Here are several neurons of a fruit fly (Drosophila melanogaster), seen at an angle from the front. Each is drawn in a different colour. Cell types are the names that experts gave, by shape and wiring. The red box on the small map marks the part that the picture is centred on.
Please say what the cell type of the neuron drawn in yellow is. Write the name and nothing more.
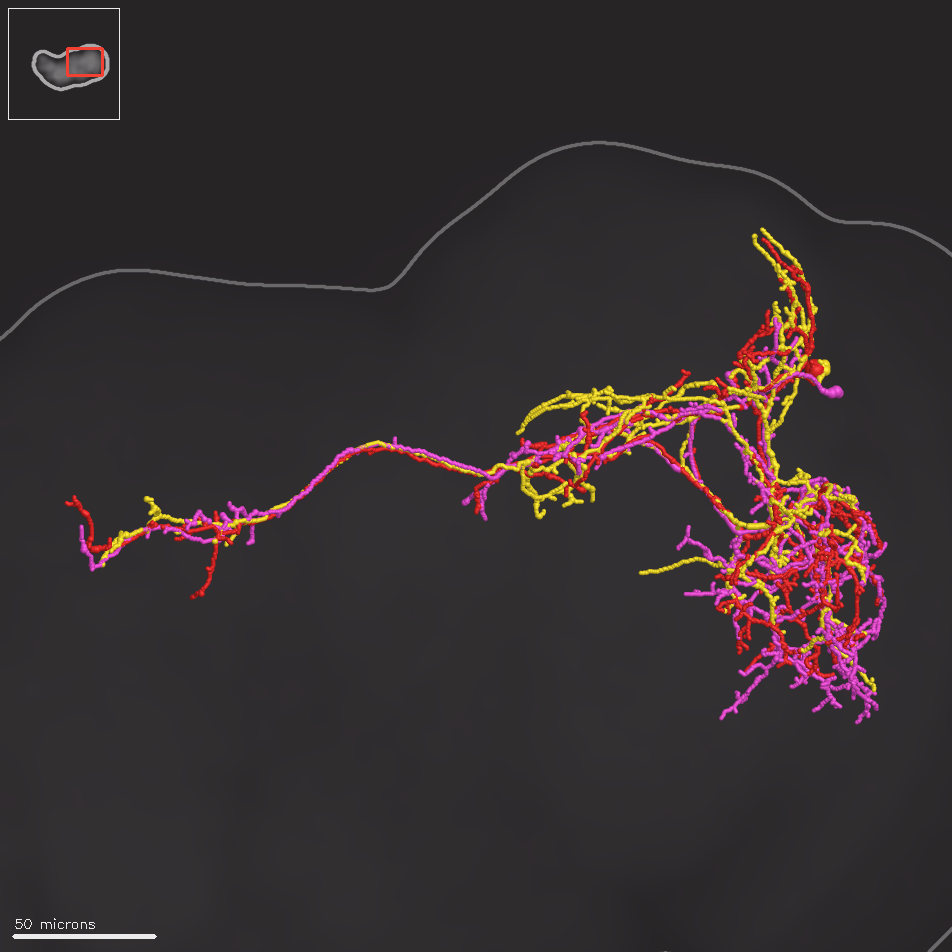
CB3578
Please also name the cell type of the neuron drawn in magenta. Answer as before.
AVLP039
